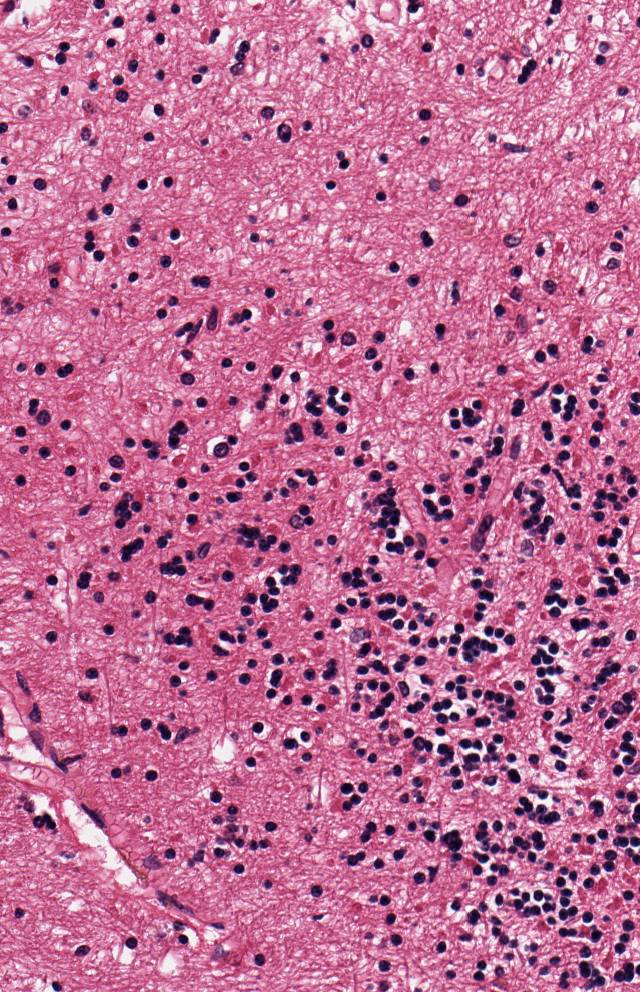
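Cerebellum. Notice the densely packed clusters of small dark round nuclei, mainly in the lower right; the upper part is sparsely cellular. These clustered cells have small, round, very dark nuclei with scant cytoplasm. Throughout lies a pink, finely fibrillary background matrix. Across the lower left corner, a thin-walled vessel lined by elongated nuclei runs diagonally.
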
